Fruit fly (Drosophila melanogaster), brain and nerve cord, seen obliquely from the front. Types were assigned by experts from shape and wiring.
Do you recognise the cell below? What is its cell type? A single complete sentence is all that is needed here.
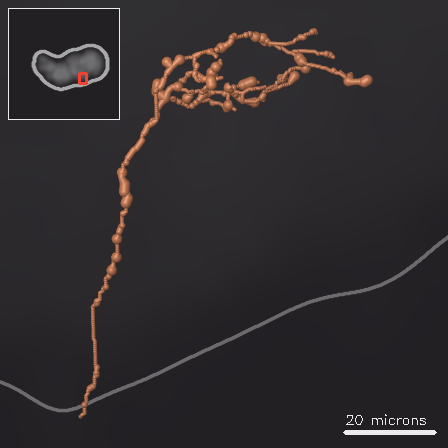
This neuron falls under the cell type LB1c.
